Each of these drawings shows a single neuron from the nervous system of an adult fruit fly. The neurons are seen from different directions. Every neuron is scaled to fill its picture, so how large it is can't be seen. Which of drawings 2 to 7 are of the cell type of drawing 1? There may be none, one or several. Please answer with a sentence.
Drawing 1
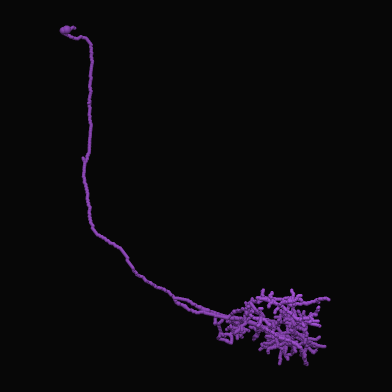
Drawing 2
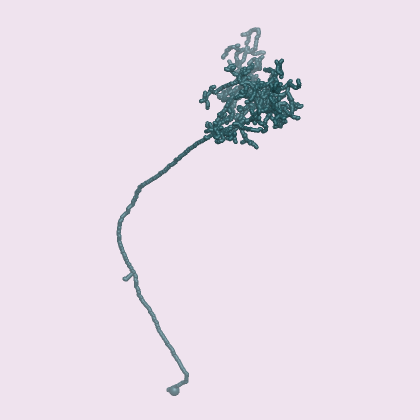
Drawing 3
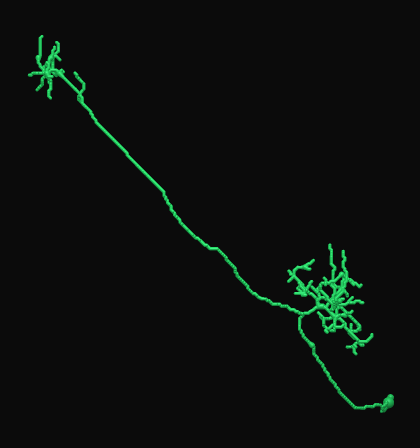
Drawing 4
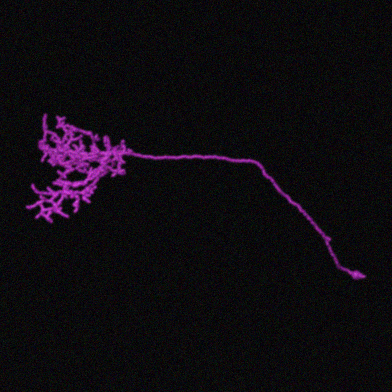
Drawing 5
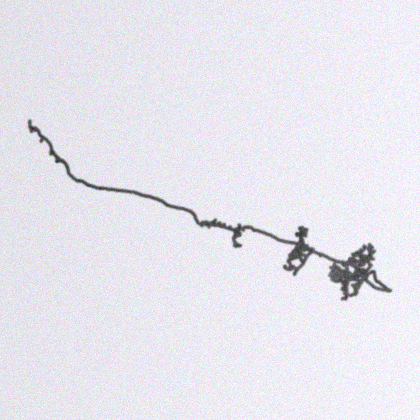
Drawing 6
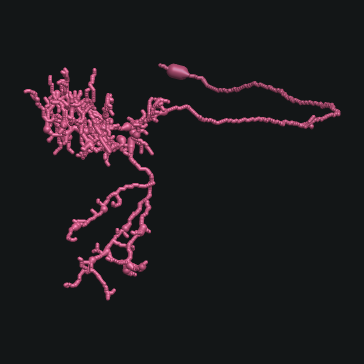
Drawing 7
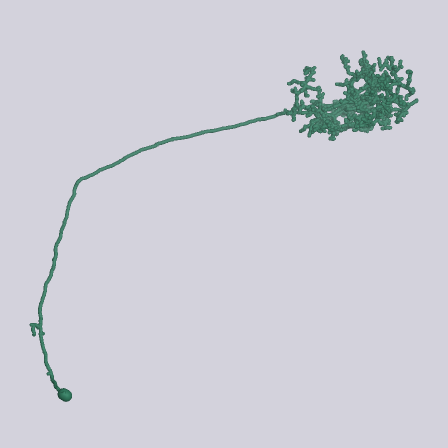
Drawing 2, drawing 4, drawing 6 and drawing 7 are of the same cell type.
